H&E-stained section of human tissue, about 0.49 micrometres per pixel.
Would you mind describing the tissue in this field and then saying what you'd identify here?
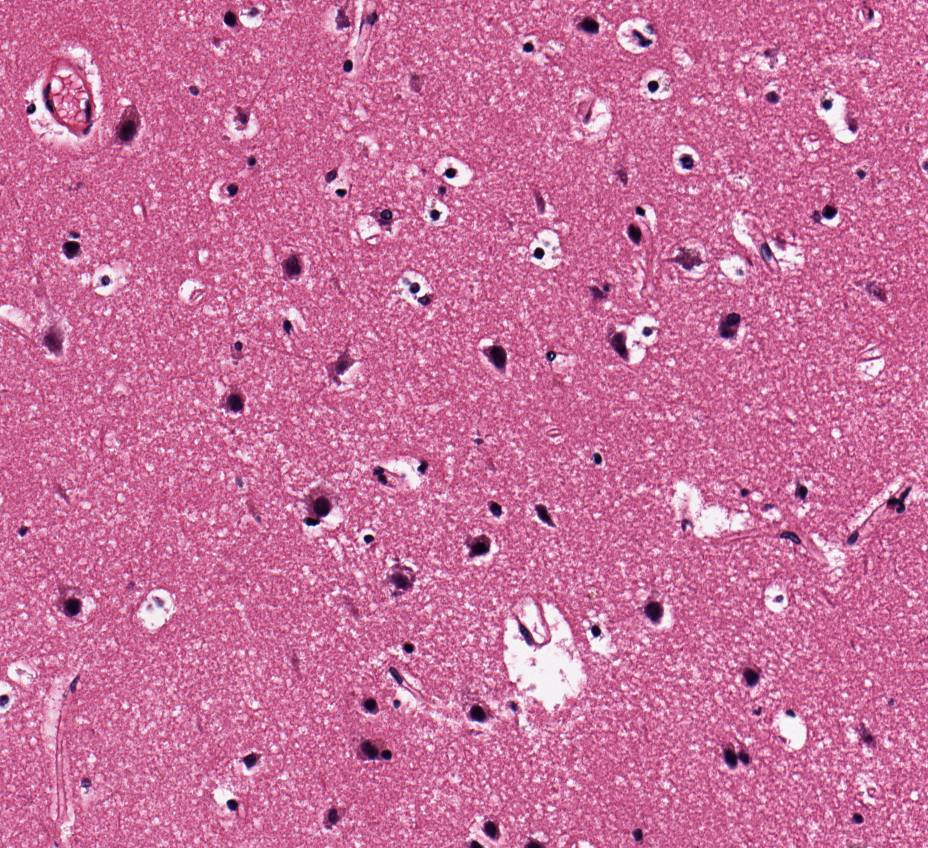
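So, a uniform pink, finely granular fibrillary matrix fills everything, with no arrangement into units. Small, round, dark nuclei are scattered sparsely and fairly evenly, many sitting in round clear halos. Upper left, a small vessel in cross-section within a clear space. This is cerebral cortex.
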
